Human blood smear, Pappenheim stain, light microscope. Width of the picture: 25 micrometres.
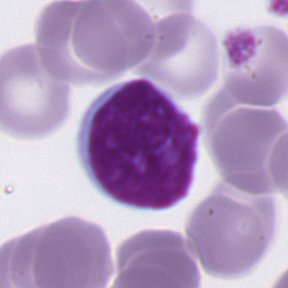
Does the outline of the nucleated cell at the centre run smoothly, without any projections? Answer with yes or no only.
Yes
